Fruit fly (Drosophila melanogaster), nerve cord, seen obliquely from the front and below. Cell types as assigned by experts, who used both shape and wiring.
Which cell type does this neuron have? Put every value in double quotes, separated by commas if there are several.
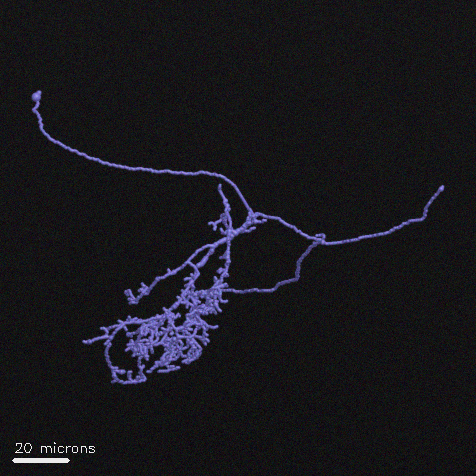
"IN23B047"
